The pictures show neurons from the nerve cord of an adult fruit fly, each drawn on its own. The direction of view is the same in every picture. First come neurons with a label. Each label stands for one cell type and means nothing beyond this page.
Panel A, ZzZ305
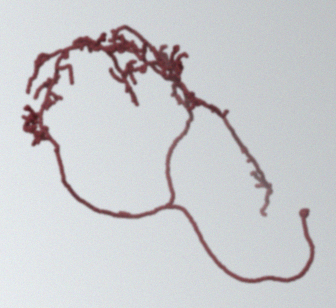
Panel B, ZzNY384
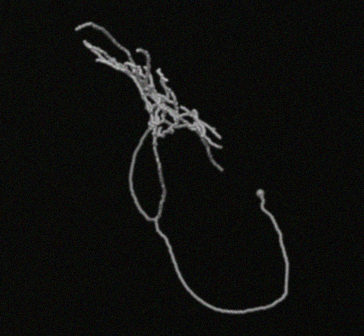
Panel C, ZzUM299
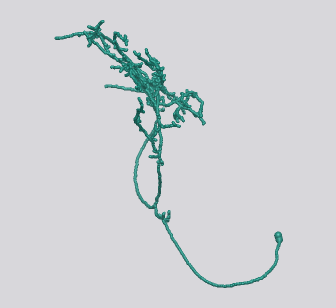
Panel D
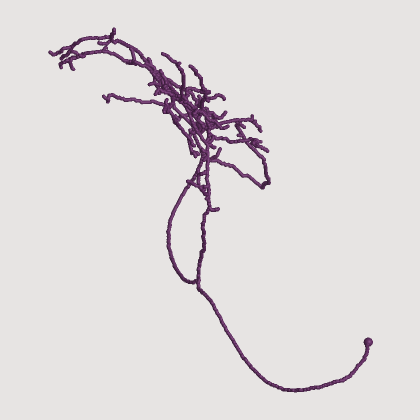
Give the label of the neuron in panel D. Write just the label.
ZzUM299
